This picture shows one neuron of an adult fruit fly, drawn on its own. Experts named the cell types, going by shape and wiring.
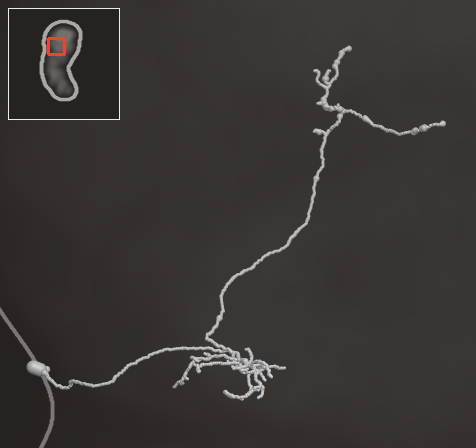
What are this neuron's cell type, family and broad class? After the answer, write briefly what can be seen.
It is of cell type GNG325. The family is hemilineage LB3. This is a central-brain intrinsic neuron. The cell body is at the lower left of the picture. In this view it is about as wide as it is tall.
